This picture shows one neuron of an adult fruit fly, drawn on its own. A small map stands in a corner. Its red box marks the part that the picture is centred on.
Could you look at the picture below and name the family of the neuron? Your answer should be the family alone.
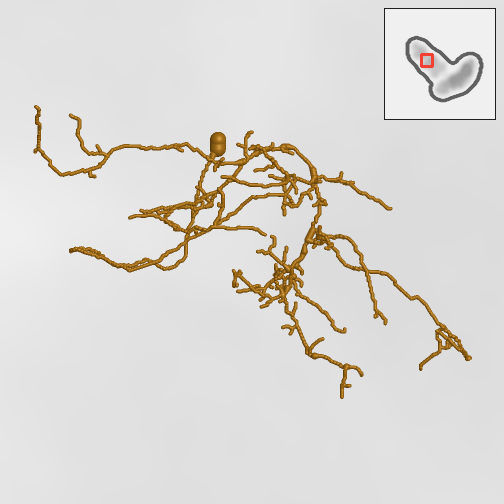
hemilineage 11B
